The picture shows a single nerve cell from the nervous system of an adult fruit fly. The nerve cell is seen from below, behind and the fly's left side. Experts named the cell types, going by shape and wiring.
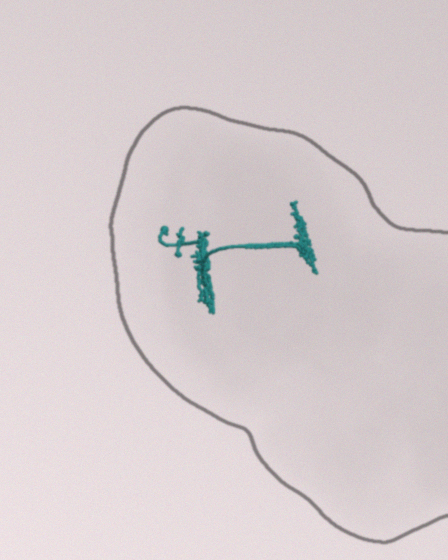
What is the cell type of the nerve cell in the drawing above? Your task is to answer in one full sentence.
The cell type name TmY19a applies to this nerve cell.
